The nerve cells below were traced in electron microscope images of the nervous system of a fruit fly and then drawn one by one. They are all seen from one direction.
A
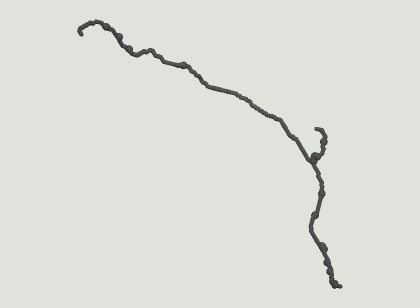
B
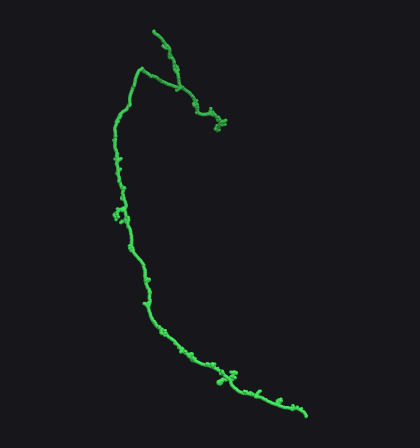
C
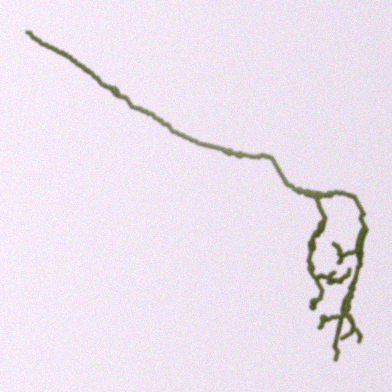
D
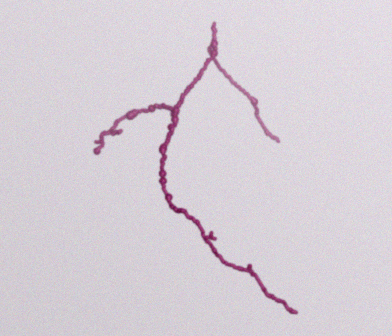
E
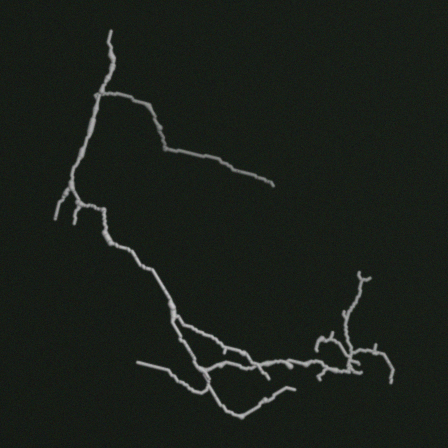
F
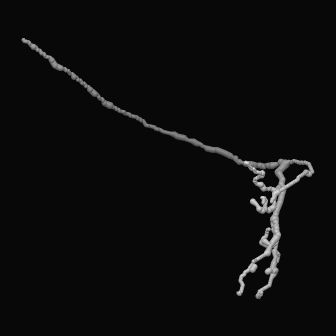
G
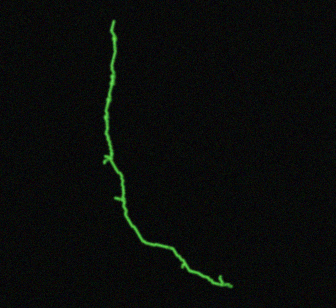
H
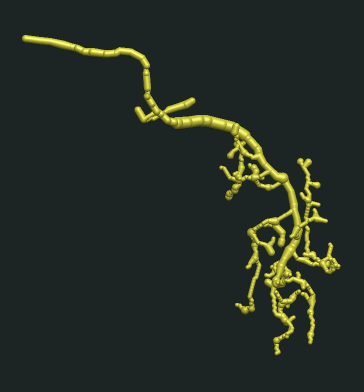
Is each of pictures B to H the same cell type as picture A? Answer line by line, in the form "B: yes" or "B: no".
B: yes
C: no
D: yes
E: yes
F: no
G: yes
H: no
